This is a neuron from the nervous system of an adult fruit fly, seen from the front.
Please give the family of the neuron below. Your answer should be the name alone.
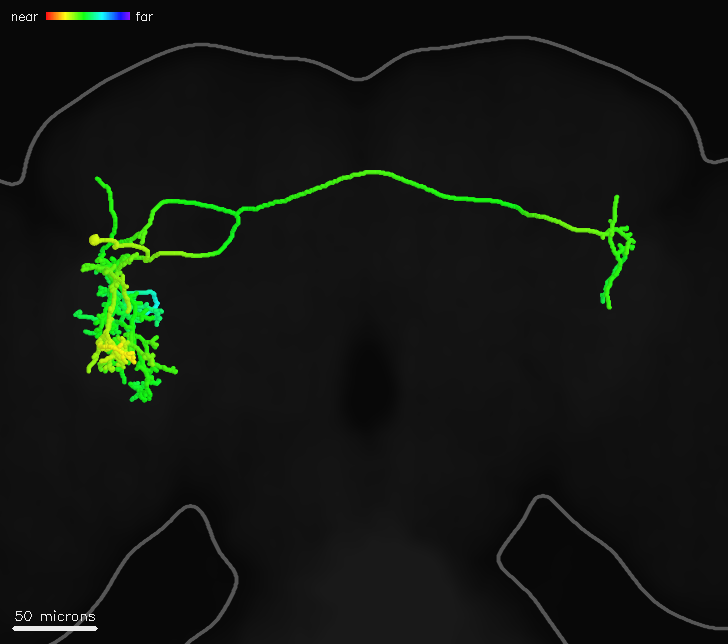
hemilineage VLPl&d1_dorsal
